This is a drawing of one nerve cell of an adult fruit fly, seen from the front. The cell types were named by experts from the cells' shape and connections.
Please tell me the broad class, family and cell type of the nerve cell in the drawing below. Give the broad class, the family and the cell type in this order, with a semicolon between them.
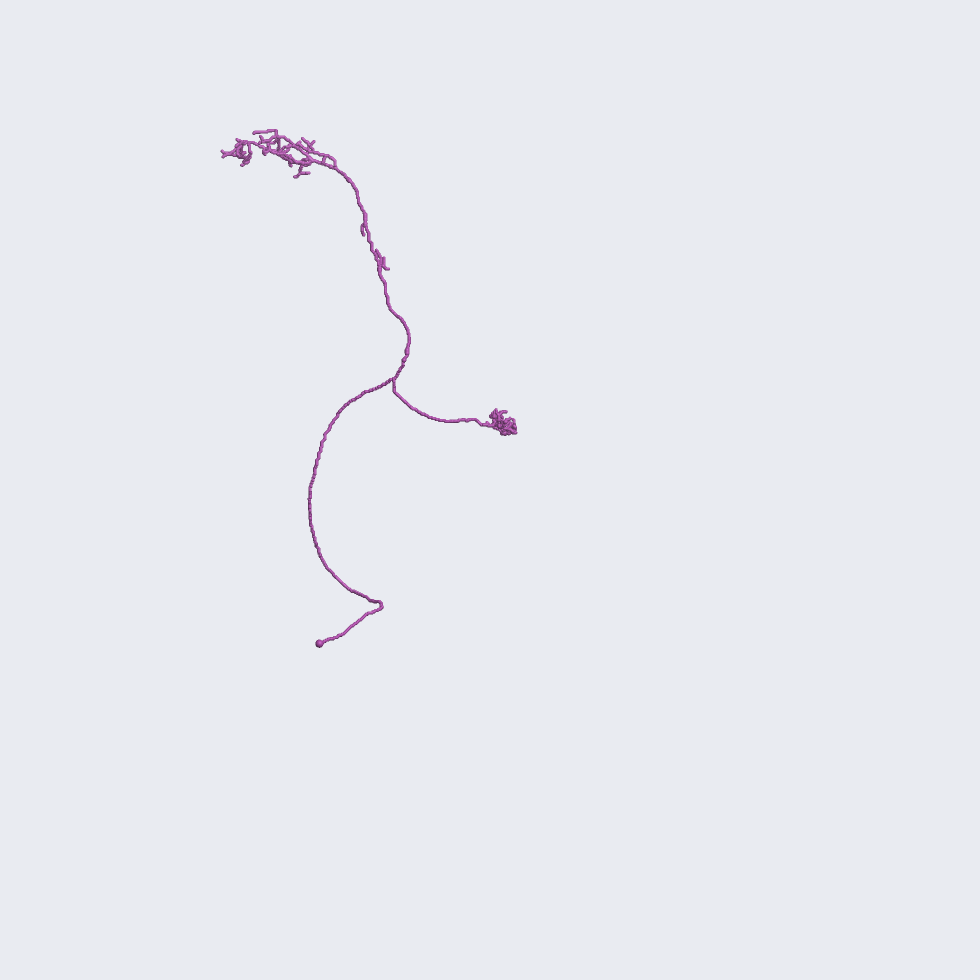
central-brain intrinsic neuron; hemilineage LALv1_dorsal; SA2_c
